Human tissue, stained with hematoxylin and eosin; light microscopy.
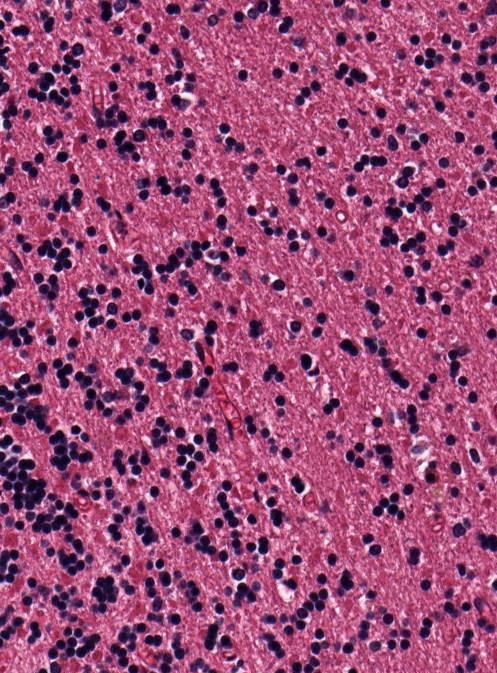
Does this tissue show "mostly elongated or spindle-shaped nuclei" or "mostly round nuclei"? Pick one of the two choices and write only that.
Mostly round nuclei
